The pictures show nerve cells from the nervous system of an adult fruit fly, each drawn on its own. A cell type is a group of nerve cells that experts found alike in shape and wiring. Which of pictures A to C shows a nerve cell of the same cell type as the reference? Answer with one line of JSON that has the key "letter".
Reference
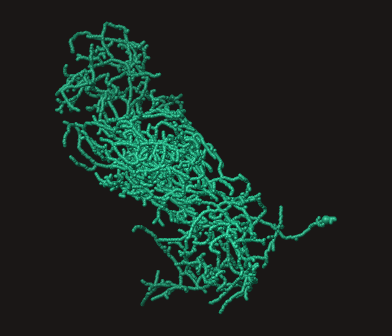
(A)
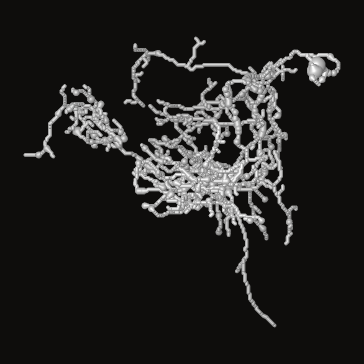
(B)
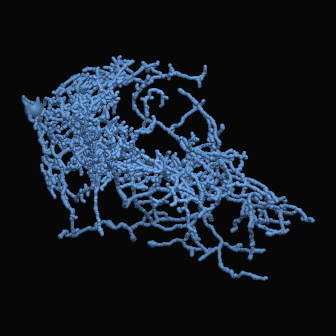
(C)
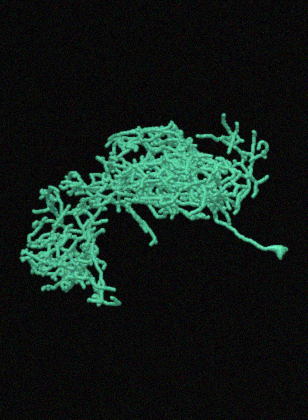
{"letter": "C"}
